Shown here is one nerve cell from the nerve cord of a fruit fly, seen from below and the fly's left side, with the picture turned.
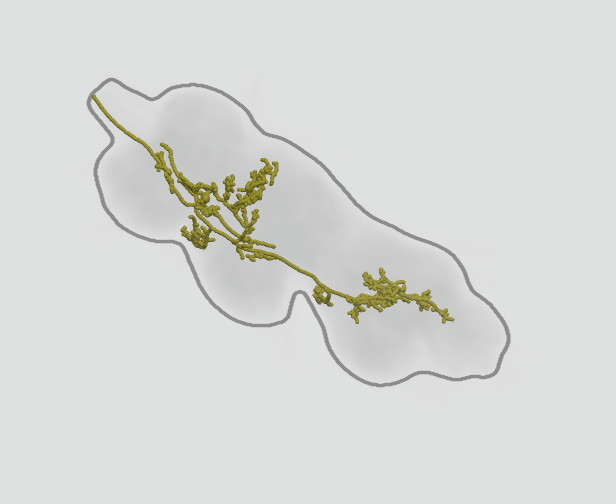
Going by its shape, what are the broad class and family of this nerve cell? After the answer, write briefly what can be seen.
This is an ascending neuron. Its family is hemilineage 05B. In this view it is wider than it is tall.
